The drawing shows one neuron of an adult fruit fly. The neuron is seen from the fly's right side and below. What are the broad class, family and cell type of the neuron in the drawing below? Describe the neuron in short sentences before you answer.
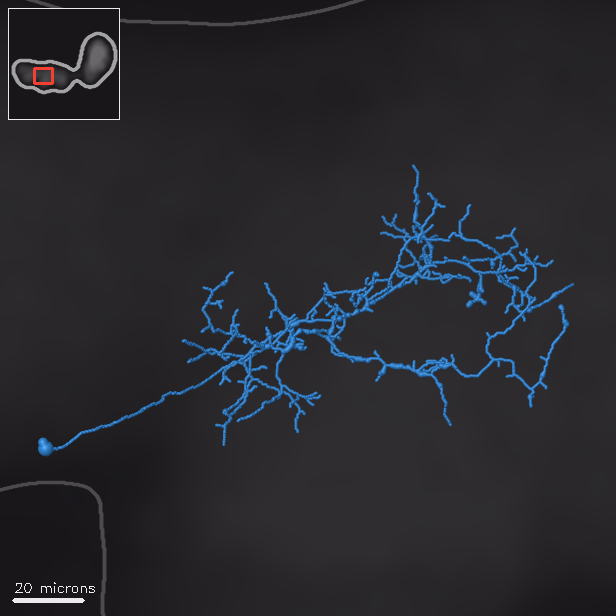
The cell body can be seen at the lower left of the picture. From left to right in the picture it spans about 160 microns. The picture shows dozens of branch ends. This is a nerve-cord intrinsic neuron. Its family is hemilineage 21A. Its cell type is IN21A050.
